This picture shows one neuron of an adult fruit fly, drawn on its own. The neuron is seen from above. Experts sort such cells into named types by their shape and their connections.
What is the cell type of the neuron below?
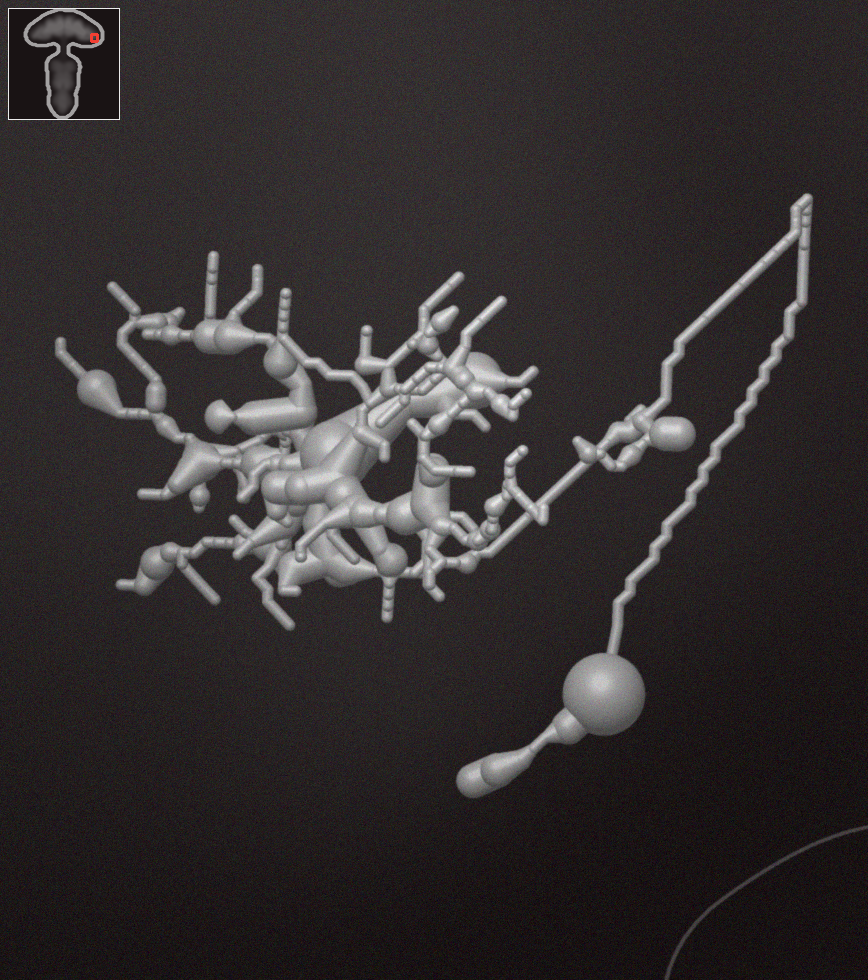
Dm8a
